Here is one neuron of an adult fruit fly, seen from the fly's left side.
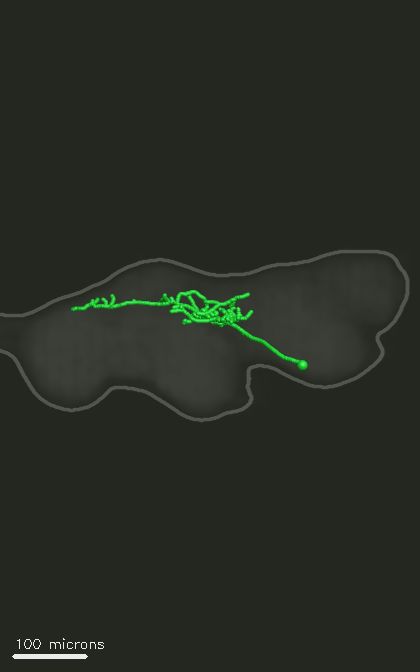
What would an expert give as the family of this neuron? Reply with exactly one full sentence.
Grouped by family, the neuron goes with hemilineage 08B.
